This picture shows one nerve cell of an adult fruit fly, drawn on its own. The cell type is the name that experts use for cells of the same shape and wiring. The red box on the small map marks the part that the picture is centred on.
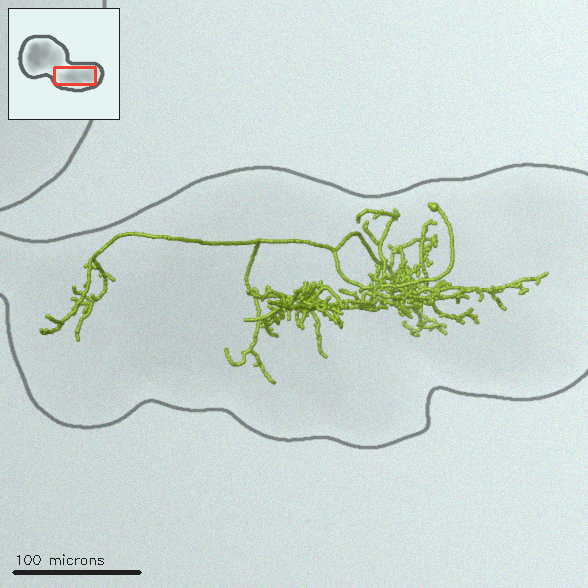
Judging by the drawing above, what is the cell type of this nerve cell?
IN18B011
